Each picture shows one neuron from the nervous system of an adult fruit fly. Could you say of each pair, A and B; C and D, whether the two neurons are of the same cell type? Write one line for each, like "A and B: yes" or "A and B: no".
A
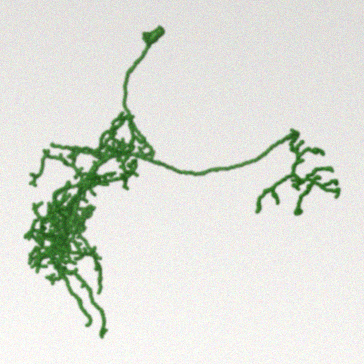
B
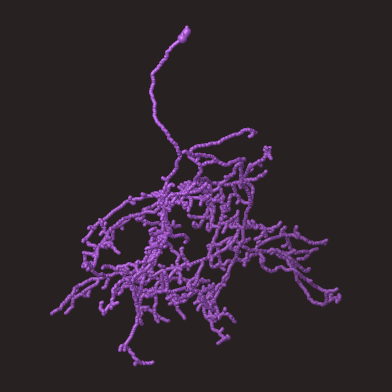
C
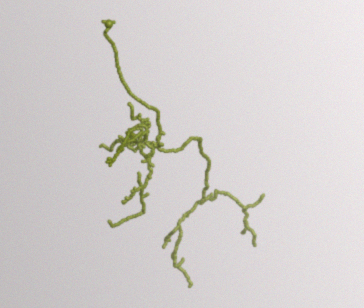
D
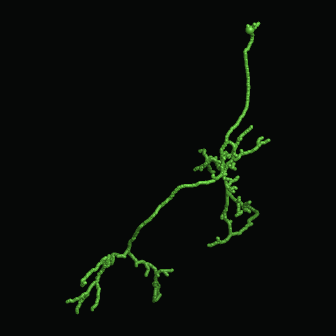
A and B: no
C and D: yes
